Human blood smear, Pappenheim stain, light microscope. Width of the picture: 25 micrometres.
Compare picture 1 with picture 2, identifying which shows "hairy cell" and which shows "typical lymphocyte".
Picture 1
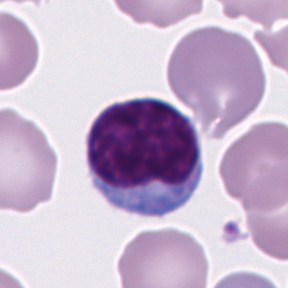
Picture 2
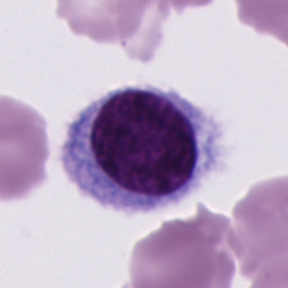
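Picture 1 shows the typical lymphocyte, and picture 2 shows the hairy cell. The typical lymphocyte has a round, smooth outline, whereas the hairy cell is roughly oval with a fuzzy, finely frayed edge. The hairy cell measures about 14 by 11 micrometres; its nucleus is oval, with no indentation or lobes, and about 9 micrometres across. The nucleus of the typical lymphocyte is about 10 by 8 micrometres. The nucleus fills about 70% of the cell's area in the typical lymphocyte and about 60% in the hairy cell.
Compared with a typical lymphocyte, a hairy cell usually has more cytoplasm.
In the typical lymphocyte the chromatin is dark purple and coarsely clumped. Neither cell shows nucleoli.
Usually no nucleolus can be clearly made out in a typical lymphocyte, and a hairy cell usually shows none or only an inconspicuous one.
The hairy cell's cytoplasm holds no distinct coarse granules, and no vacuoles are seen in the cytoplasm of the typical lymphocyte.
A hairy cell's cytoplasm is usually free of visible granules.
A red cell touches the typical lymphocyte at its upper right edge, while no other cell touches the hairy cell, the surrounding red cells being separated from it by clear background.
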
